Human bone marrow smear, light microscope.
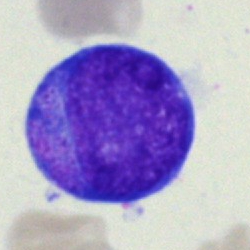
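Blast, central cell, bone marrow smear. Outline round, smooth. Nucleus occupies most of the cell, sitting toward the right; its edge facing the cytoplasm nearly straight. Cytoplasm a crescent on the left.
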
